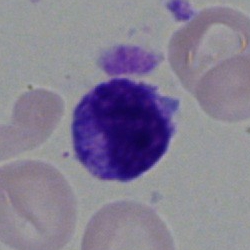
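Myelocyte, the central cell in a stained bone marrow smear. The cell is roughly round, with a slightly ragged edge. A separate small purple fragment lies just above it without touching it. The image is slightly blurred, so fine detail appears soft.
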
